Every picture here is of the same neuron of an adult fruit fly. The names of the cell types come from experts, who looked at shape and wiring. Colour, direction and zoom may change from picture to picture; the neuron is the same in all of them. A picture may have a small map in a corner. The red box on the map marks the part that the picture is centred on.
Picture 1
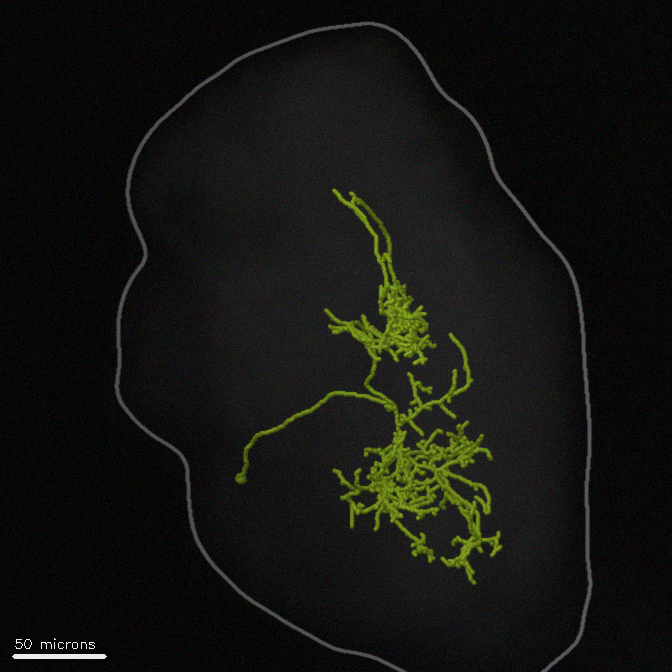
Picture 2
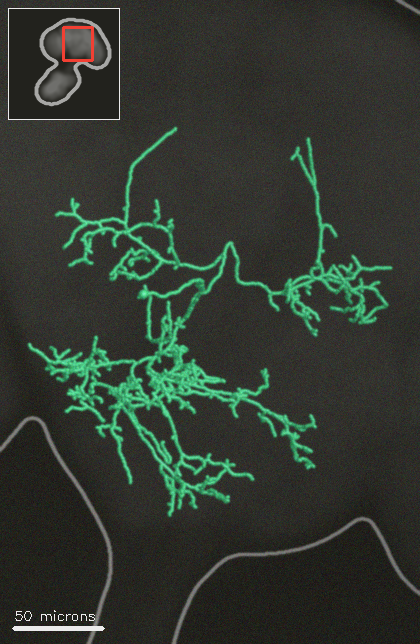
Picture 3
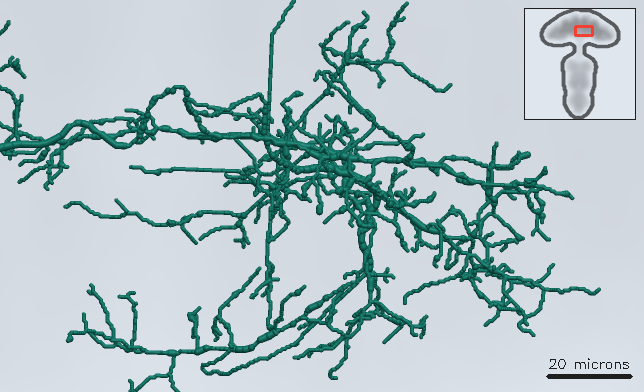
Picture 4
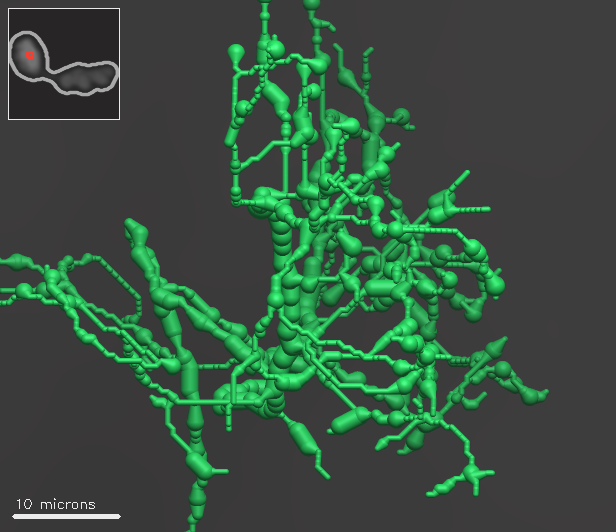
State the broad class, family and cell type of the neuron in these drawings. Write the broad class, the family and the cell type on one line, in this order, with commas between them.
central-brain intrinsic neuron, hemilineage VESa1, GNG638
